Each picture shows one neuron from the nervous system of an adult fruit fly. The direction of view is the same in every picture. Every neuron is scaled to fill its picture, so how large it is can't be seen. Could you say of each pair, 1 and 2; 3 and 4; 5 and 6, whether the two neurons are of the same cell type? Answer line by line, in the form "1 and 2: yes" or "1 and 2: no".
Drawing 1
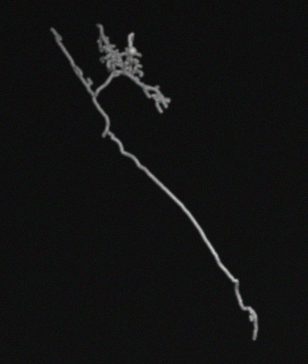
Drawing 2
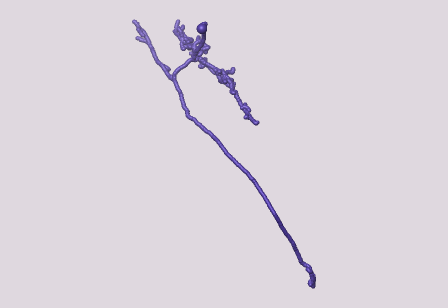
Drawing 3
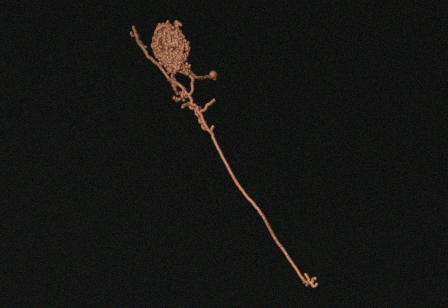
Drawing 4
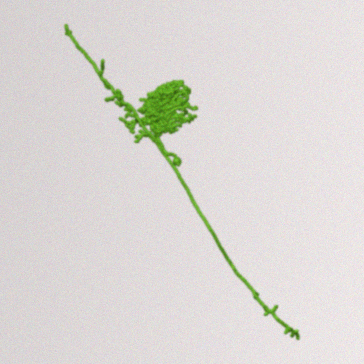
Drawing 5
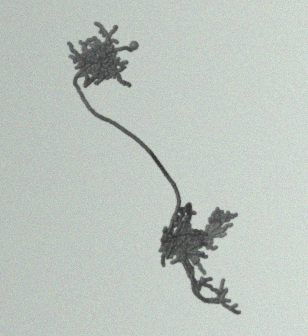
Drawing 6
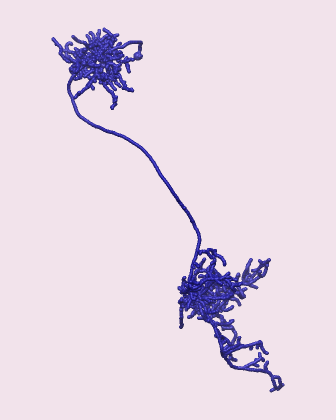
1 and 2: yes
3 and 4: yes
5 and 6: yes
